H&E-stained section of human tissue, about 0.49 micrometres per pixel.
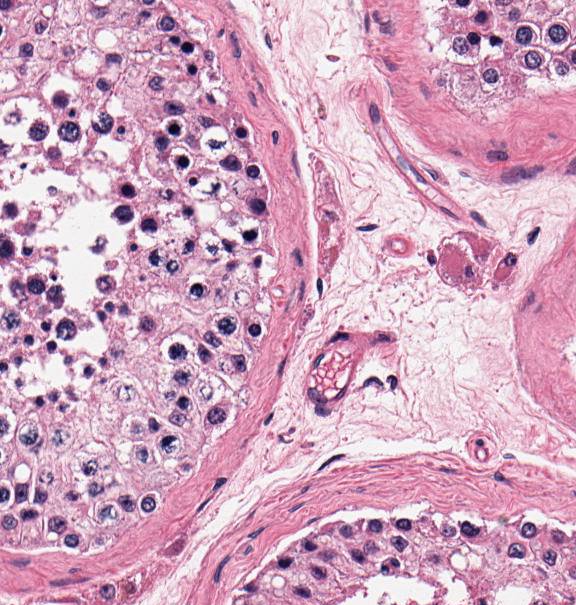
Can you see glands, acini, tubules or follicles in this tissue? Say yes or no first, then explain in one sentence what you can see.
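Yes. Parts of several rounded tubules fill the field, separated by pale connective tissue running through the centre.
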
